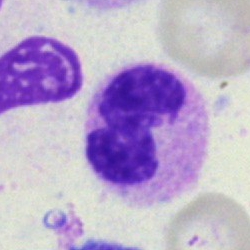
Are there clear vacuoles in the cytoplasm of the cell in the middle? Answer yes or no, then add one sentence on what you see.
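No. No vacuoles are seen in the cytoplasm.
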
